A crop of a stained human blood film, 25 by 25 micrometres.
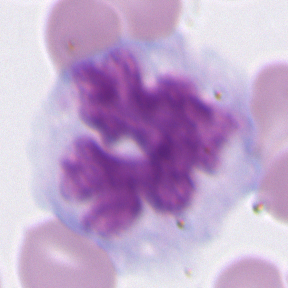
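Monocyte: this one has a nucleus split into several irregular lobes, with a small pale gap near its centre. The outline is roughly round, and you won't find any coarse coloured granules in the cytoplasm.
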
